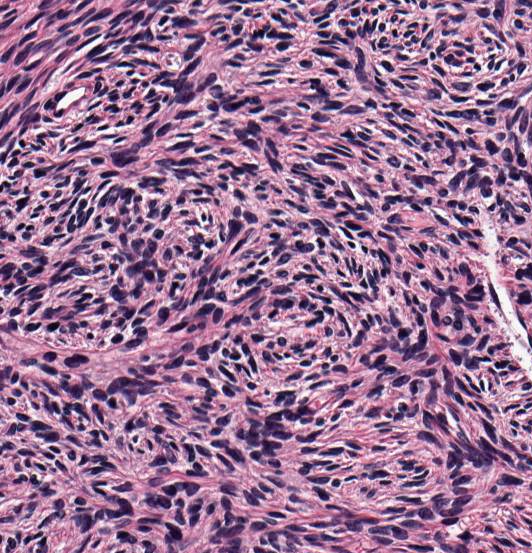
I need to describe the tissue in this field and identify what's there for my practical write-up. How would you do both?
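Spindle cells fill the entire field, arranged in short interlacing fascicles running in many directions. Each cell has scant pale pink cytoplasm and indistinct borders, with an elongated to oval, darkly stained nucleus. Vessels are few and small, for example a narrow empty slit at the upper left. The tissue is ovary.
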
